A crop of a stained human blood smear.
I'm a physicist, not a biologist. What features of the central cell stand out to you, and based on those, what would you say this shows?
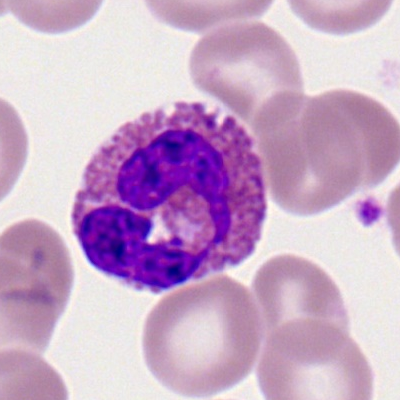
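The cell has a roughly round outline. Its nucleus forms a curved band that bends around a pale central area of cytoplasm, and no nucleoli are visible within it. The granules are pinkish-purple. It is an eosinophil.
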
